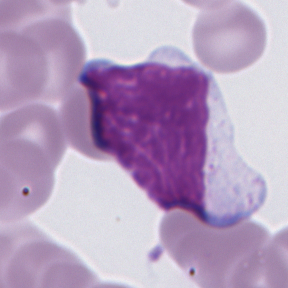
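Large granular lymphocyte, the cell in the middle of this stained blood smear. Its chromatin is finely textured and crossed by thin pale streaks. Most of the very pale greyish blue cytoplasm lies to the right of the nucleus, and you can spot a few tiny purple dots within it.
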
